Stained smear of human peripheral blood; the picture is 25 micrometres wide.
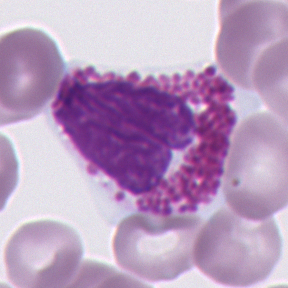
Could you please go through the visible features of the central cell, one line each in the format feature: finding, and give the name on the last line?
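Nucleus: toward the left side of the cell
Granules: coarse and round, packing the cytoplasm
Granule colour: purplish-red
Granule distribution: mostly around the nucleus, not covering it
Name: eosinophil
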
